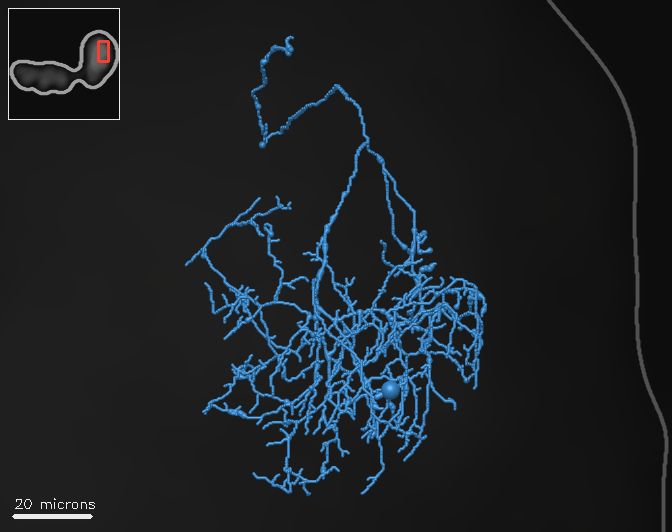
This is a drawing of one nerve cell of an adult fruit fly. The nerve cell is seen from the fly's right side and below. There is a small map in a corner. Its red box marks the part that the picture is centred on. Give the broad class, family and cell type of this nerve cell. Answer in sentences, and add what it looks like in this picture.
It is a central-brain intrinsic neuron. The family is hemilineage VLPl&p2_lateral. It is of cell type CB3322. The cell body can be seen at the bottom of the picture. From top to bottom in the picture it spans about 120 microns.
